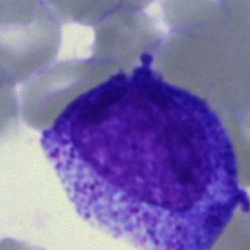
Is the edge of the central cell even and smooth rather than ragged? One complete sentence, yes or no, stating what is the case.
No, a smooth outline is not present; the cell's edge is rough.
